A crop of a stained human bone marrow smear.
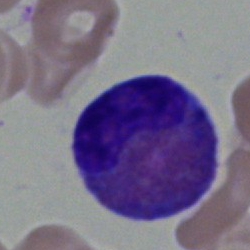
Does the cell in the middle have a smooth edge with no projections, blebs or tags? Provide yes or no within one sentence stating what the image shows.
Yes, along its outline the cell is smooth, with no projections.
